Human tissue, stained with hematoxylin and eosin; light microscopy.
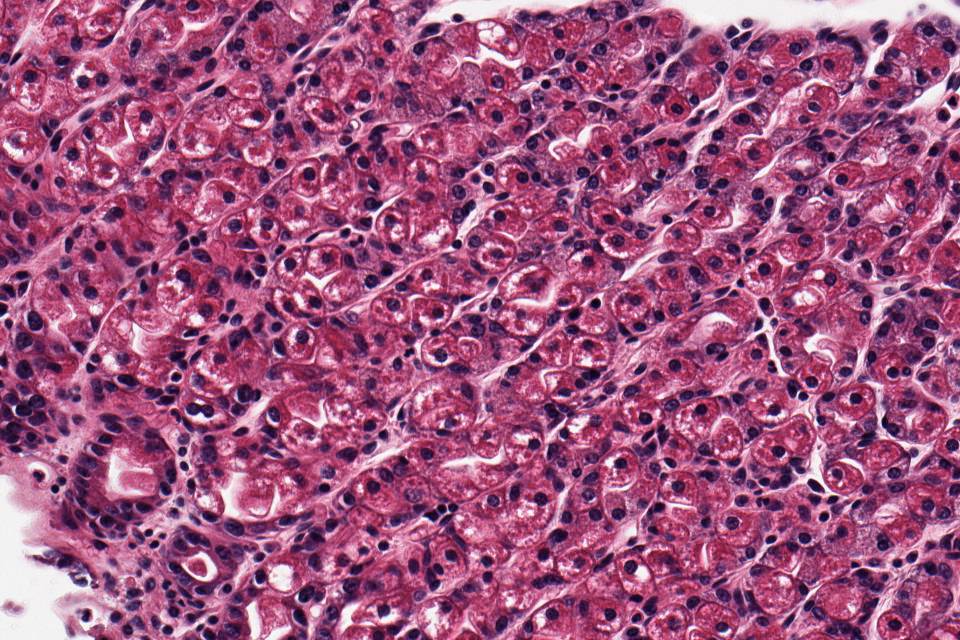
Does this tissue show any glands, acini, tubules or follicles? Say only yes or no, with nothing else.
Yes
